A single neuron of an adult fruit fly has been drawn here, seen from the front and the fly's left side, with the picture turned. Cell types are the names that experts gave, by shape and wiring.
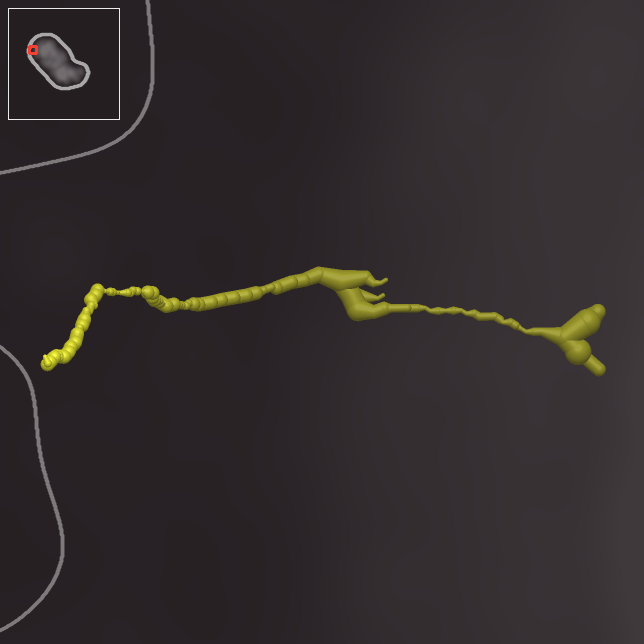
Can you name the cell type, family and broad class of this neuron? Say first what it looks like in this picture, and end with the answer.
It has a dozen or fewer branch ends. As drawn here it is more than twice as wide as it is tall. It is of cell type L1. Its family is L. This is an optic-lobe intrinsic neuron.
